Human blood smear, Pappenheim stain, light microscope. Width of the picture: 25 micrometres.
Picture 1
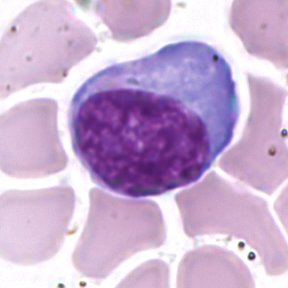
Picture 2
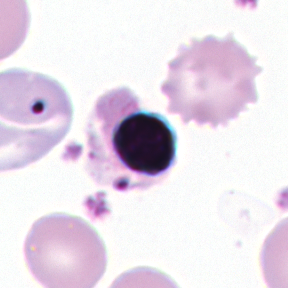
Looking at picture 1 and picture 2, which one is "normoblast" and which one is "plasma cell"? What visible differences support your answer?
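Picture 1 shows a plasma cell, and picture 2 shows a normoblast. In the plasma cell the nucleus sits off-centre toward the lower left, while plentiful blue cytoplasm forms a broad region above it, with a paler area just above the nucleus. The normoblast's cytoplasm is pale pinkish-grey, with a small dark purple dot at its lower edge.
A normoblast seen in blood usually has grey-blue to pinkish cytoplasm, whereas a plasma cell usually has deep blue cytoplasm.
The normoblast's nucleus lies off-centre toward the right, and its chromatin is uniformly dense and nearly black, with no visible pattern.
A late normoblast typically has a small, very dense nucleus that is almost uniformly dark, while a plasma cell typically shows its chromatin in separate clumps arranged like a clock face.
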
